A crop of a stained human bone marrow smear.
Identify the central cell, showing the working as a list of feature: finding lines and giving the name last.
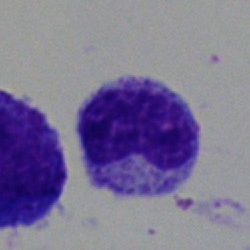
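Nuclear position: upper part of the cell
Nuclear outline: notch-like indentation in the lower edge
Chromatin: dark purple, coarsely clumped
Cytoplasm: fine purple granules
Name: metamyelocyte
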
